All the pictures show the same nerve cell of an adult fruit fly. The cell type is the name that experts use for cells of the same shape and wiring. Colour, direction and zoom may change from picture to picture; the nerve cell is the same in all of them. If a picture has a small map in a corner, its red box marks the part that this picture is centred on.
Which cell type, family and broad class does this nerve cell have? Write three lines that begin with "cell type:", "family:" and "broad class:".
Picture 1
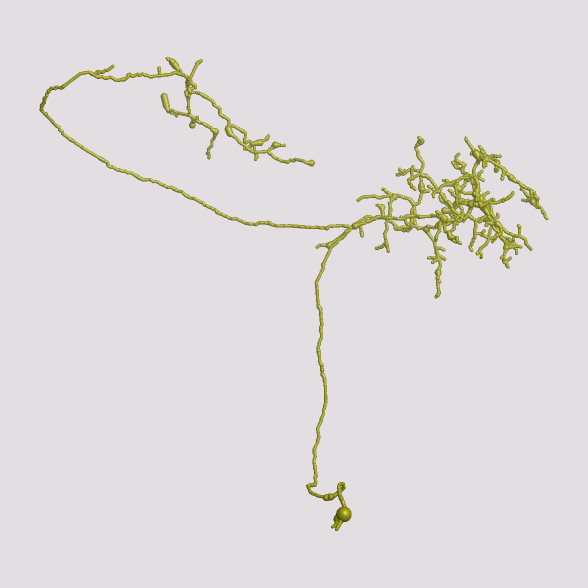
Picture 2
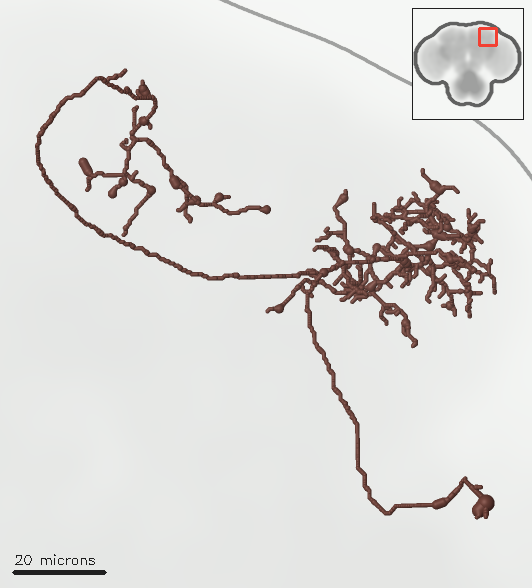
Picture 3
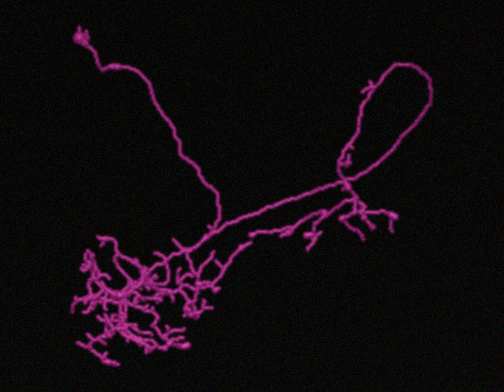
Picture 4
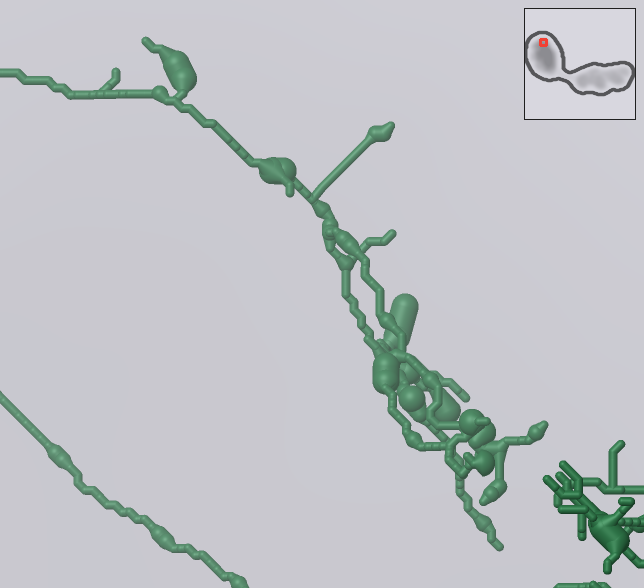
cell type: CB2701
family: hemilineage LHa1
broad class: central-brain intrinsic neuron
